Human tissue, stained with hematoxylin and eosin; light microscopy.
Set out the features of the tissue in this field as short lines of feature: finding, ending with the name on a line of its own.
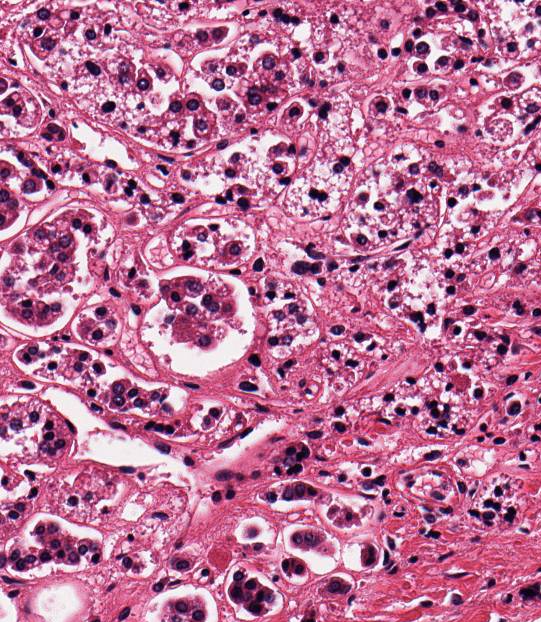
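Cytoplasm: pale, finely vacuolated and bubbly in many cells, especially the upper half
Nuclei: mostly round, dark, fairly uniform
Clear spaces: between many nests and stroma, most on the left
Fat cells: none
Name: adrenal gland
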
